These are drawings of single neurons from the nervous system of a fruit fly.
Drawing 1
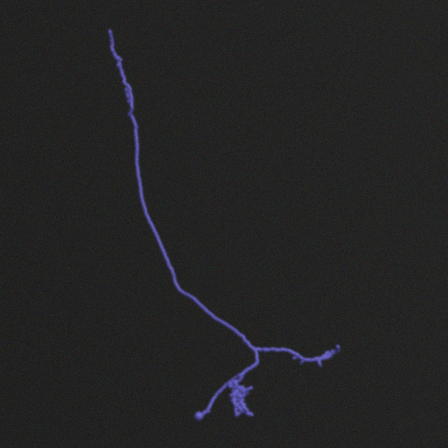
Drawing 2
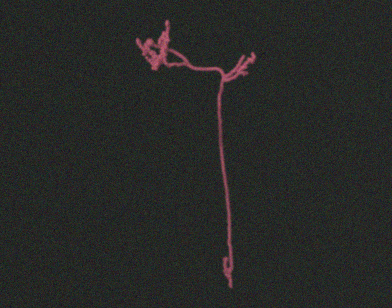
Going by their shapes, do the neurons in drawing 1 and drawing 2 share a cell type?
yes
